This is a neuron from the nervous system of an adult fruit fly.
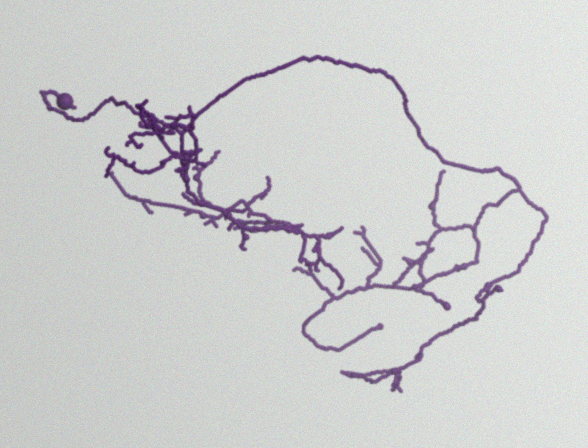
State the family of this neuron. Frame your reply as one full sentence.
The neuron is recorded as family hemilineage SLPal2.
